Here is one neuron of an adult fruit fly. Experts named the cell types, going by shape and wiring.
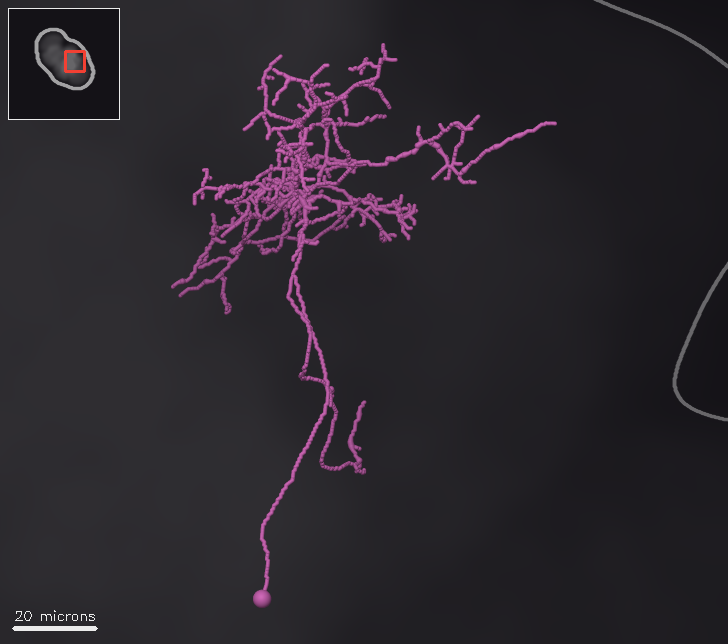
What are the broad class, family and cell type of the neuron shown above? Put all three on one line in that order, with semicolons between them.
nerve-cord intrinsic neuron; hemilineage 11A; IN11A020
